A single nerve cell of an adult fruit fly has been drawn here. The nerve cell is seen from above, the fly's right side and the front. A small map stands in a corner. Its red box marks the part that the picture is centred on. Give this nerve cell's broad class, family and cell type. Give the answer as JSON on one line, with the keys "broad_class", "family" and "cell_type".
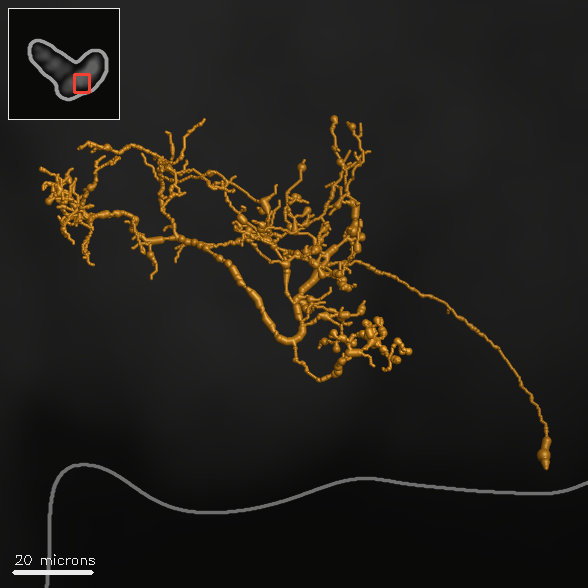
{"broad_class": "central-brain intrinsic neuron", "family": "hemilineage MD3", "cell_type": "WED202"}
